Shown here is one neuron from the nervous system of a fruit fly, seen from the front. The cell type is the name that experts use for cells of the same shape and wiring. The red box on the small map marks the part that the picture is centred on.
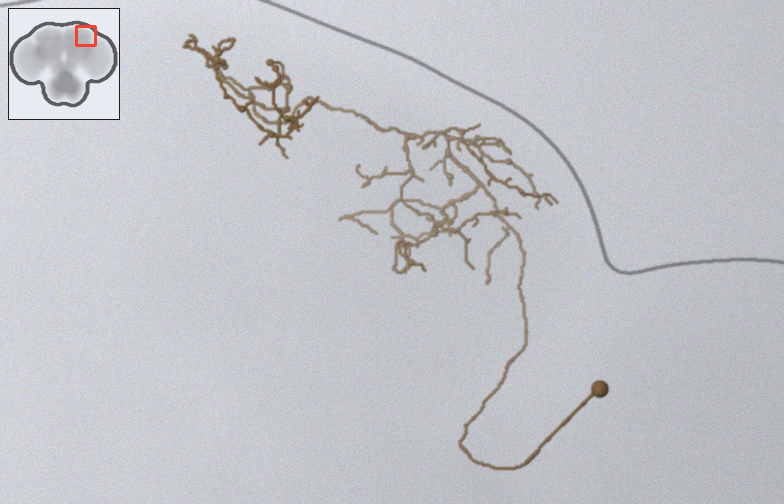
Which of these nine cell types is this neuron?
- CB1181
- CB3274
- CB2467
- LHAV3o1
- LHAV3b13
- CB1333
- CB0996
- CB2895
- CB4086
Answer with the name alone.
CB2895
